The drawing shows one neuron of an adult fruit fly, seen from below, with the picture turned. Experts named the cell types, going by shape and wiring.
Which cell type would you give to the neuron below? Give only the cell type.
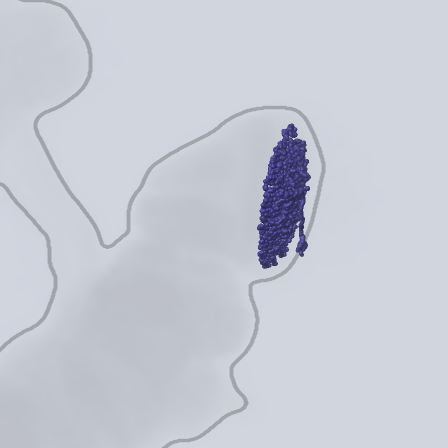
Dm19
